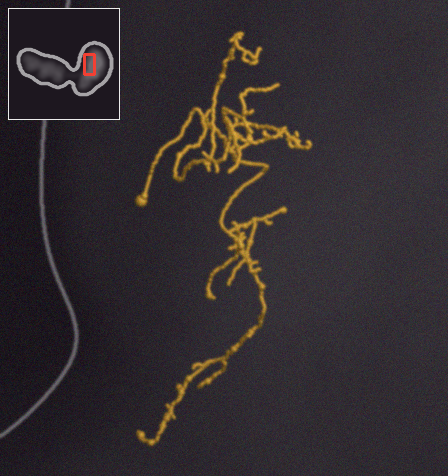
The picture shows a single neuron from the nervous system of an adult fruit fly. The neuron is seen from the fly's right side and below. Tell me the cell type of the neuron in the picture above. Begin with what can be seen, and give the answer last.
As drawn here it is taller than it is wide. Its broad class is central-brain intrinsic neuron. Its cell type is CB2694.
